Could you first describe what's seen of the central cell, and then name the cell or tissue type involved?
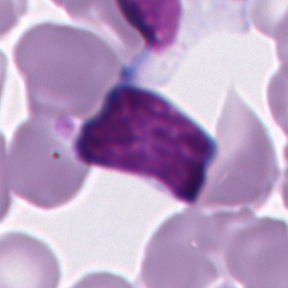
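Most of what you're seeing is nucleus: it's dark and fills almost the entire cell. There are no nucleoli to be made out in it. Around it there's hardly any cytoplasm, and no vacuoles show anywhere in the cell. So this one's a typical lymphocyte.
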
